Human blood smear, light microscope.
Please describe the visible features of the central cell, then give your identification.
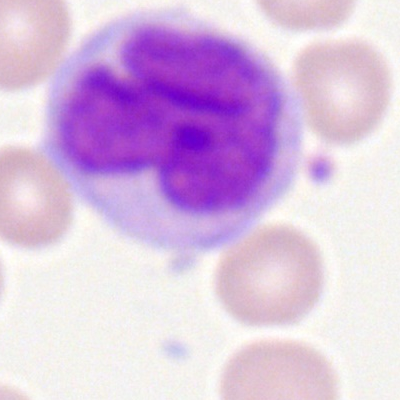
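Look at the outline: roughly round, with a smooth edge. Now follow the nucleus, folded into several overlapping lobes. Scan the cytoplasm and you will find no distinct granules. Down at the lower edge, a small pale bleb projects from the cell. This cell is a monocyte.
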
